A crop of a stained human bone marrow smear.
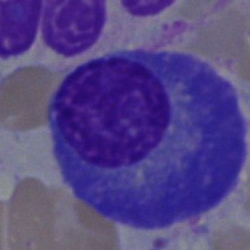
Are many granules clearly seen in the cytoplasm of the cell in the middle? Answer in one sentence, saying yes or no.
No, within the cytoplasm of the cell there is no visible granule.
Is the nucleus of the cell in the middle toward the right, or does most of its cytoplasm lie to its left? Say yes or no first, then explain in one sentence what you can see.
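No. The nucleus sits off-centre toward the upper left of the cell.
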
